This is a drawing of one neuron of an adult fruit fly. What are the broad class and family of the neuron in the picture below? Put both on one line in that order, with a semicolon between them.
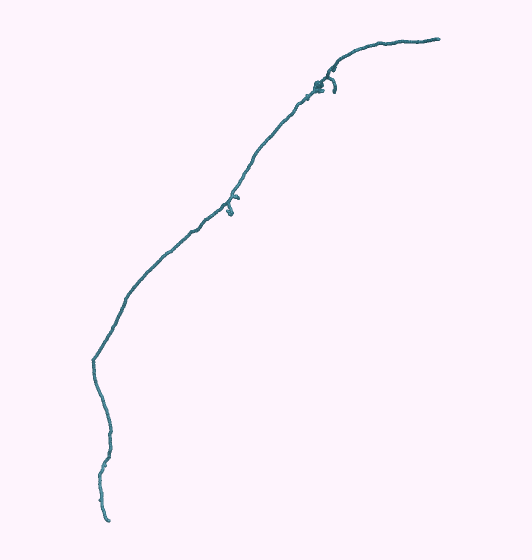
sensory neuron ascending to the brain; class mechanosensory proprioceptive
